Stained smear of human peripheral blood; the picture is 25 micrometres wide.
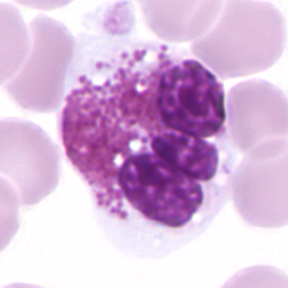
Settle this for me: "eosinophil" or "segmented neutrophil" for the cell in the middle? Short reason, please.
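This is an eosinophil.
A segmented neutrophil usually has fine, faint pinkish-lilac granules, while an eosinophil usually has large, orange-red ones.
Here the granules are coarse, round and purple-red, filling the left part of the cytoplasm, and that coarseness sets them apart from fine ones. They lie beside the nucleus without hiding its lobes, which are stacked one above another along the right side. I also notice a few small clear unstained spots among the granules next to the nucleus.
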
